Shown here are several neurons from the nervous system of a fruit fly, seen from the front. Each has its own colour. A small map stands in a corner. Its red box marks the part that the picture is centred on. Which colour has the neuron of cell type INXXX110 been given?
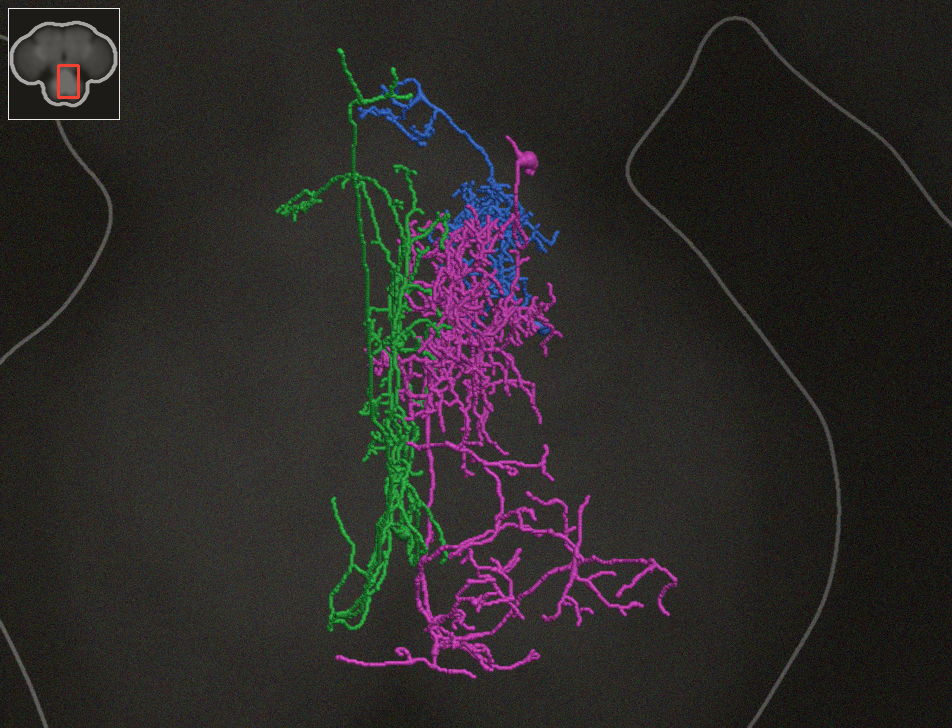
magenta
